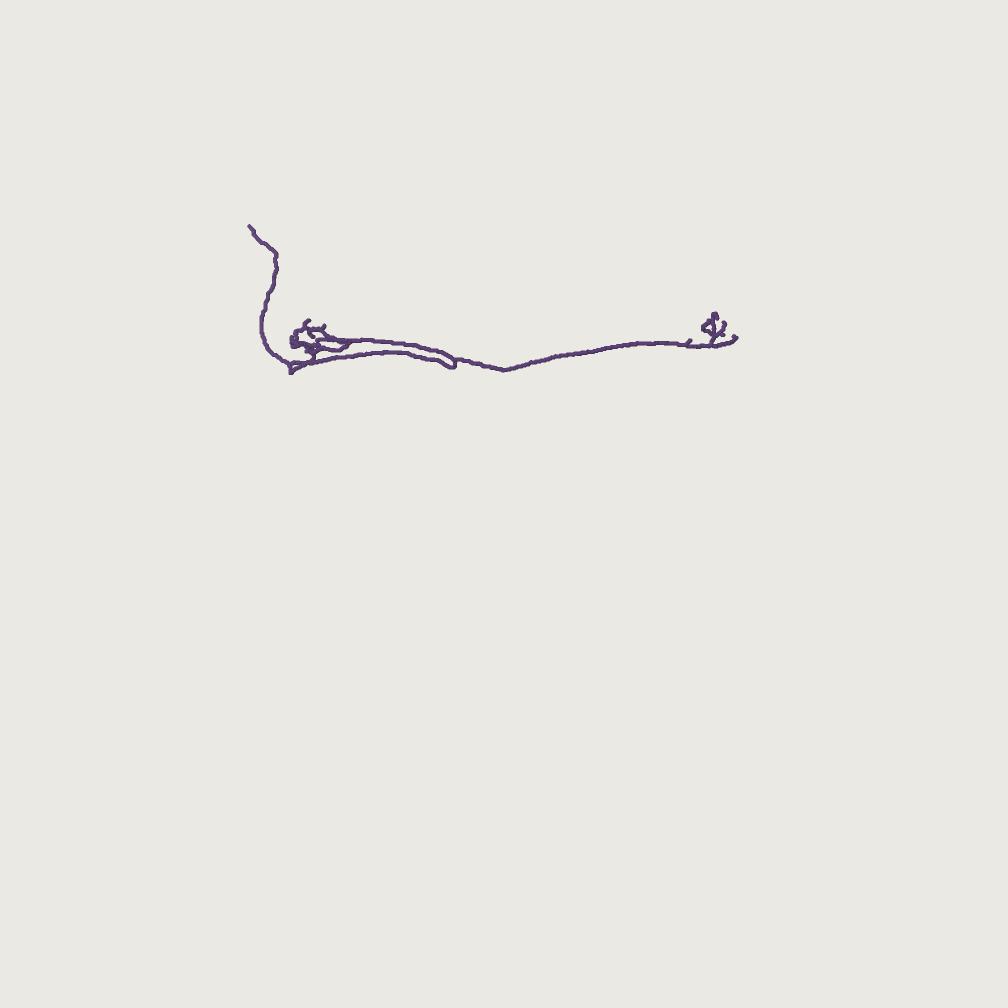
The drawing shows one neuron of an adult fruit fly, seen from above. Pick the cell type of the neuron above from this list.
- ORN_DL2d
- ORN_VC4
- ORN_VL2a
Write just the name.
ORN_DL2d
